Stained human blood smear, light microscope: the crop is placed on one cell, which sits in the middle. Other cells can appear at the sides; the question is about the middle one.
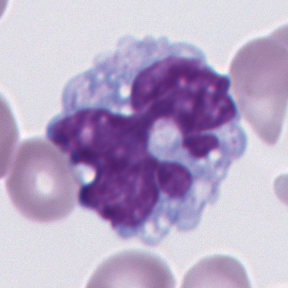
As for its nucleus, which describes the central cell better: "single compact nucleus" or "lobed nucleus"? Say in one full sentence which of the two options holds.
In this cell, the nucleus is divided into separate lobes.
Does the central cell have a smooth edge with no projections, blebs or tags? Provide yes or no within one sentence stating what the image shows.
No, the border of this cell is rough instead of smooth.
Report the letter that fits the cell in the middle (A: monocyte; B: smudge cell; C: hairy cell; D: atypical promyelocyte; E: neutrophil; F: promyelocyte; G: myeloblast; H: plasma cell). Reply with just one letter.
A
